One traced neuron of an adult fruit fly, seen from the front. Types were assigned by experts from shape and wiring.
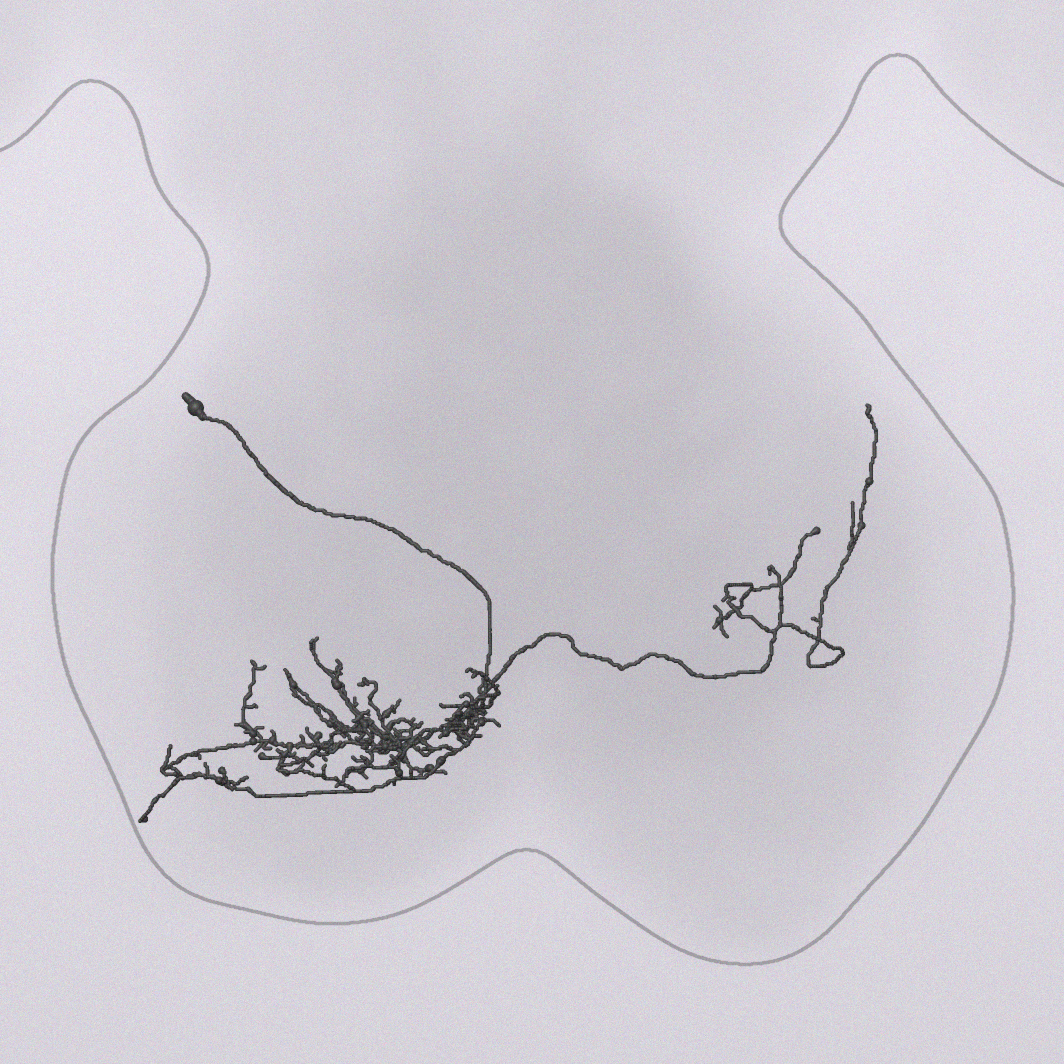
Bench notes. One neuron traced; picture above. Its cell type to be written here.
IN23B072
